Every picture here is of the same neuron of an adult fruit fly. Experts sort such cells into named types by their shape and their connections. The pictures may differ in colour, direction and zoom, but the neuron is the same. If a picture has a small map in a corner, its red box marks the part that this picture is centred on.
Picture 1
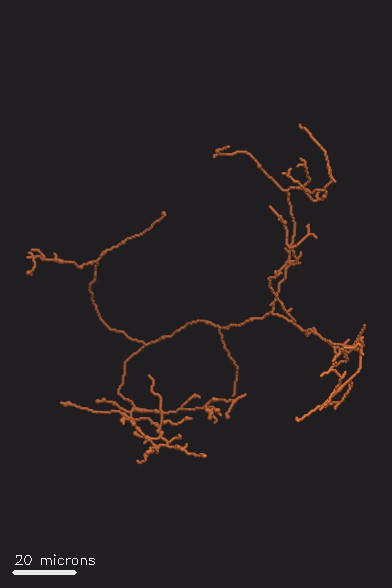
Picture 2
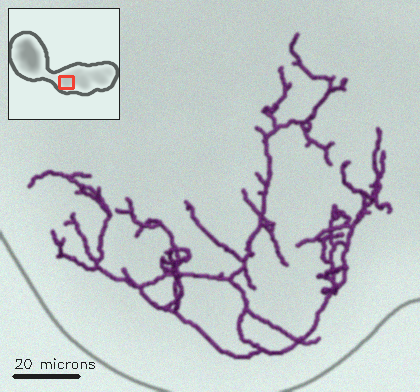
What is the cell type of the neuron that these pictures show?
IN01B027_f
